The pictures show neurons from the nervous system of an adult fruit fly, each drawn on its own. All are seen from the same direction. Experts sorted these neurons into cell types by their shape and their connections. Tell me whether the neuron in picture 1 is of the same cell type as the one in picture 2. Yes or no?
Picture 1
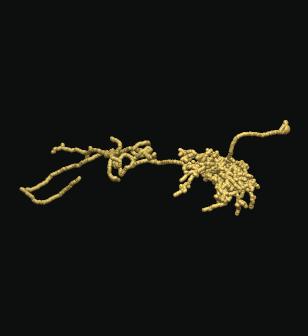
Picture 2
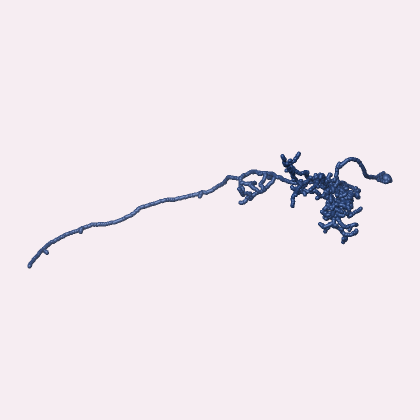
yes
